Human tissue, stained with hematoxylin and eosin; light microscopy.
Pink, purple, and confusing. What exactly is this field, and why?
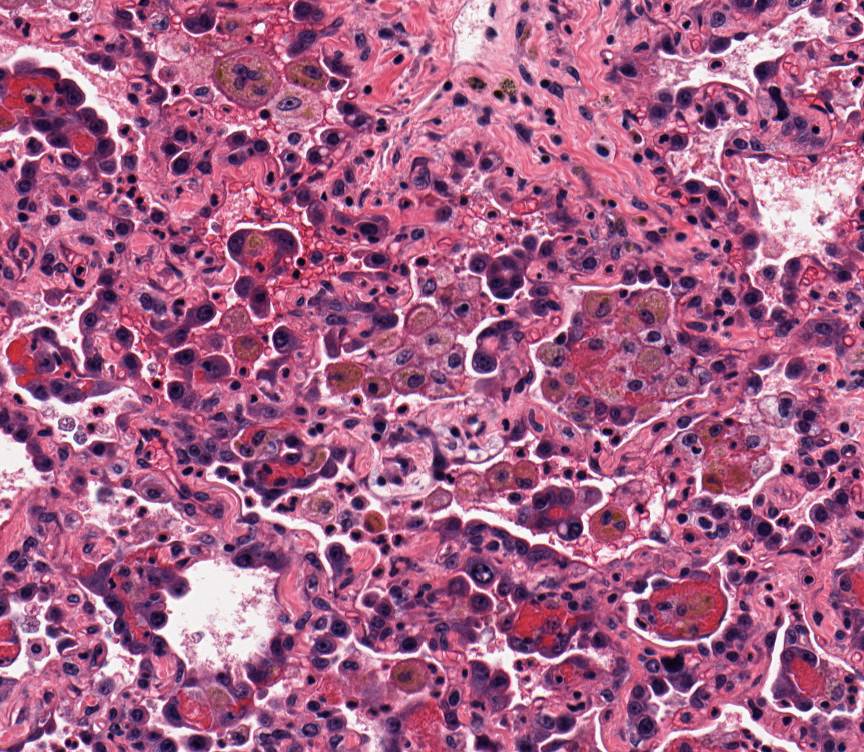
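This field mainly shows alveolus. Look first at the large rounded cells clustered inside the spaces, most densely right of centre and in the upper centre; their abundant cytoplasm holds golden-brown granular pigment.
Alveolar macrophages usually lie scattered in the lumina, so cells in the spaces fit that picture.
Many small dark round nuclei are scattered through the partitions between the spaces.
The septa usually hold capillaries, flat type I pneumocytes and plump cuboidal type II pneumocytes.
Bright red material fills several spaces, notably at the left edge and lower right, and no fat cells appear.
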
